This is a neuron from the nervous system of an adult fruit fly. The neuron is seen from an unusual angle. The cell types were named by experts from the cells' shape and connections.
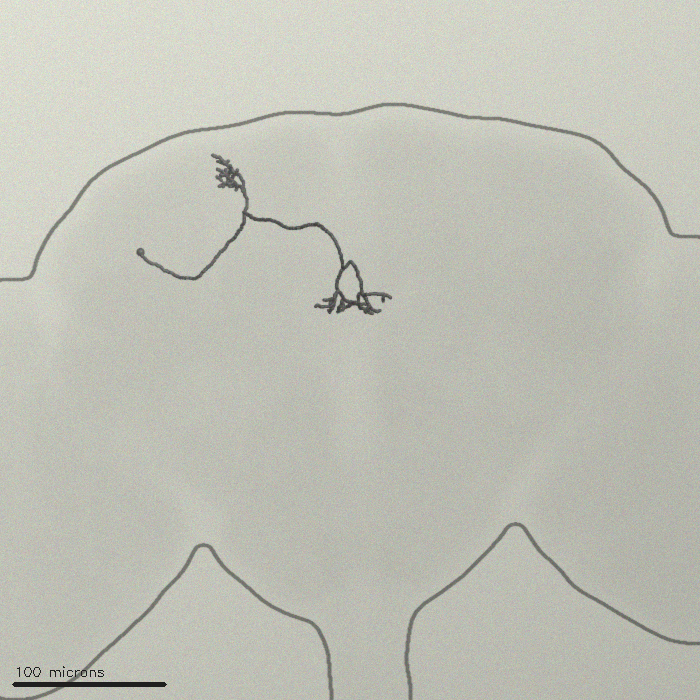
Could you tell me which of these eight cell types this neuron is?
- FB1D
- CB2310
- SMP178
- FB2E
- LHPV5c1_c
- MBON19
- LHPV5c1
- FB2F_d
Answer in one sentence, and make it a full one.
Of the cell type FB1D is this neuron.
